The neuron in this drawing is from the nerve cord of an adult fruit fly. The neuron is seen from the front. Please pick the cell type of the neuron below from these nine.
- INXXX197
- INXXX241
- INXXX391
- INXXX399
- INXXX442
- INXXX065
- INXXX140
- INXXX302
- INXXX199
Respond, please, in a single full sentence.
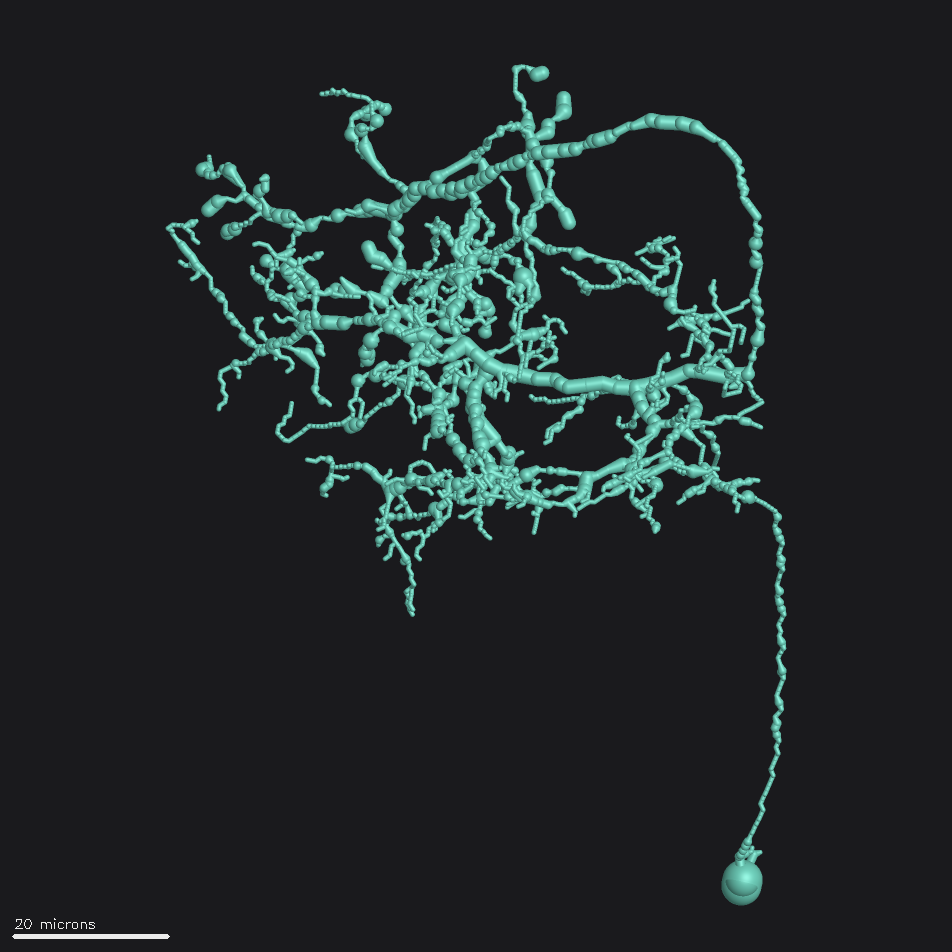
Regarding its cell type, the neuron is INXXX140.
